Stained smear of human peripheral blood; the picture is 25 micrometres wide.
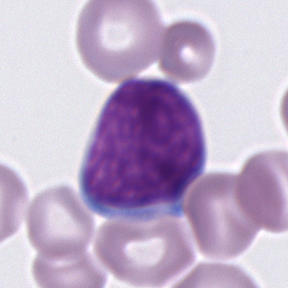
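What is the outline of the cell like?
It is smooth, without projections.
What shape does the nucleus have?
It is a single rounded mass, with no lobes and no deep indentation.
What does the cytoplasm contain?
No granules are visible in it, and it has no vacuoles.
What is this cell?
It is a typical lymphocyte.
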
